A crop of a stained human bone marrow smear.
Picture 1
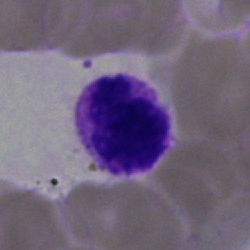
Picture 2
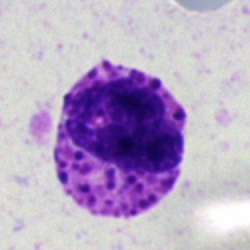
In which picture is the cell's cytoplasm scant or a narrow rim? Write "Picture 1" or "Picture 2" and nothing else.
Picture 1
